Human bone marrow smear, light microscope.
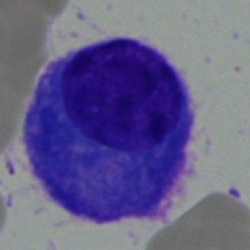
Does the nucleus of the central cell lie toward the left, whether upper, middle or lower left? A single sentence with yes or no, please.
No, most of the cytoplasm lies to the left of the nucleus.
